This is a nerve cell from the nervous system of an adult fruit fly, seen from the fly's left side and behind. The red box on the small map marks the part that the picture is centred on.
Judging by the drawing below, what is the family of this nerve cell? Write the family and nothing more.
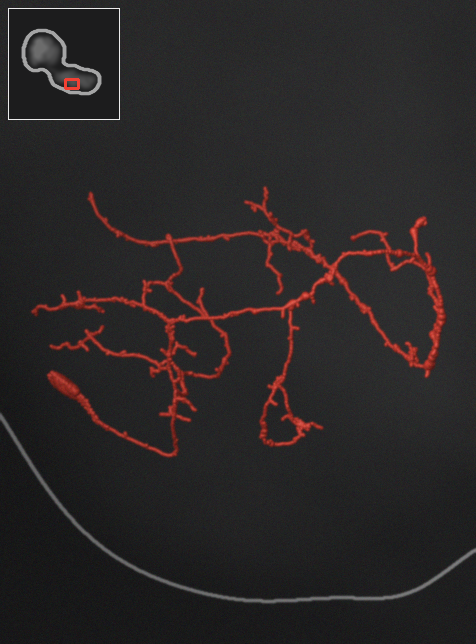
hemilineage 13A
